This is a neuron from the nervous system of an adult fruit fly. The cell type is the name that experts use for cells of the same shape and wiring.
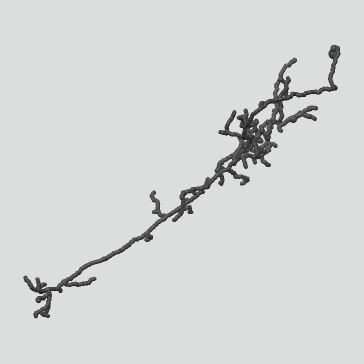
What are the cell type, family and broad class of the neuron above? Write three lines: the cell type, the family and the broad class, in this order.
IN19A106
hemilineage 19A
nerve-cord intrinsic neuron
